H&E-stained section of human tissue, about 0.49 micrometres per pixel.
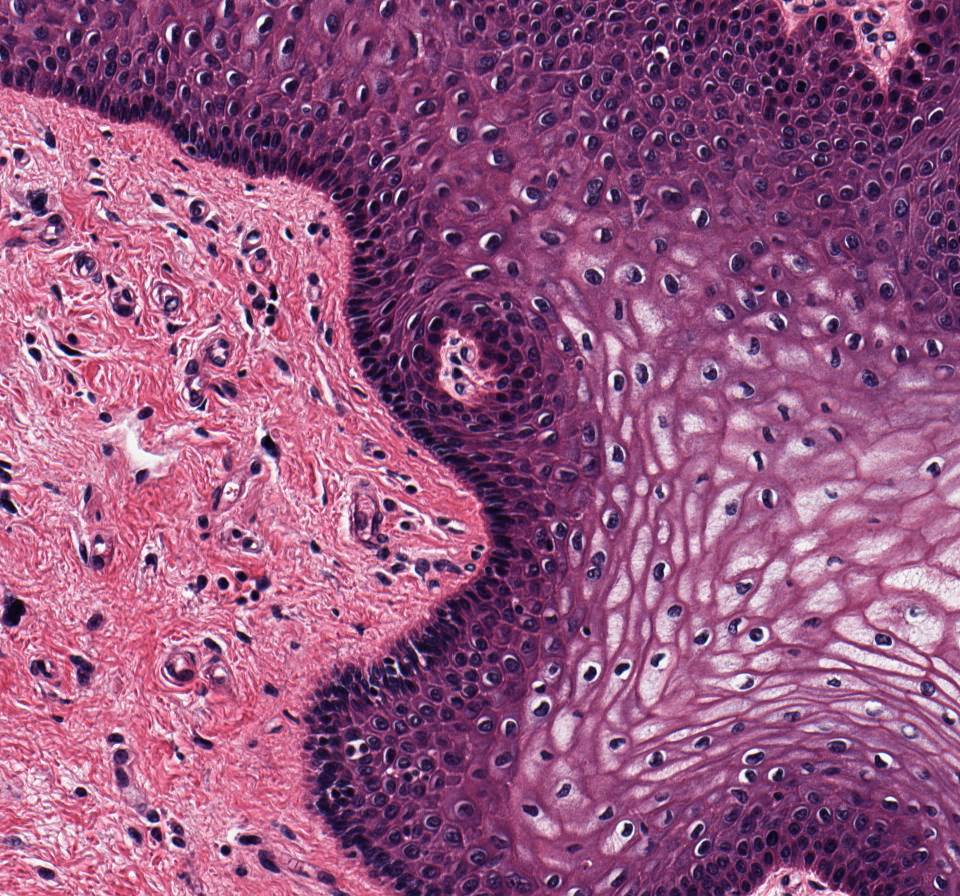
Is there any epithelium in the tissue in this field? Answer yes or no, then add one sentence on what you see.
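Yes. Epithelium fills the right two-thirds of the field and connective tissue stroma fills the left third.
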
